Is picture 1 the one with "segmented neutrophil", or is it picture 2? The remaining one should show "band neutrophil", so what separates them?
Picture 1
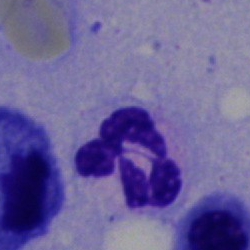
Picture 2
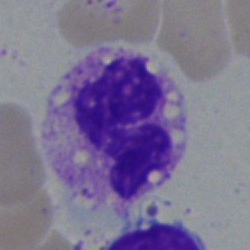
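Picture 1 is a segmented neutrophil; picture 2 is a band neutrophil. Picture 1: nucleus divided into several separate lobes, arranged in a ring around a pale central gap; chromatin dark purple and dense.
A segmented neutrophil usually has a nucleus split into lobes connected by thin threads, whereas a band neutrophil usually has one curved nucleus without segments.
Picture 2: chromatin deep purple throughout the nucleus. Cytoplasm pale pink in picture 1; pale lilac in picture 2, widest on the left side. Picture 2 also shows fine purple granules scattered through the cytoplasm and several small clear vacuoles, mostly near the cell edge.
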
